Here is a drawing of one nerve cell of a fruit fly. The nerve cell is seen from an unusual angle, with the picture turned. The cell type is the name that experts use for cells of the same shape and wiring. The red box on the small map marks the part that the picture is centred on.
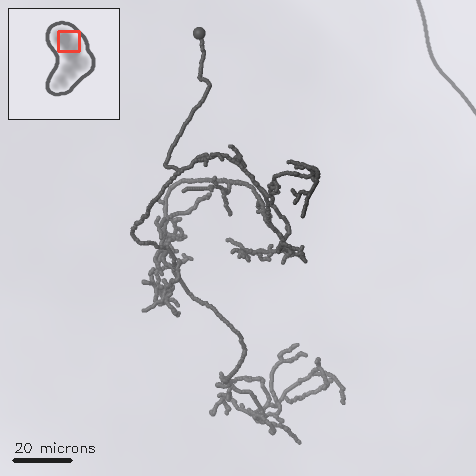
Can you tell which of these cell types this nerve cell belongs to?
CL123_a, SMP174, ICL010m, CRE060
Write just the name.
CRE060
